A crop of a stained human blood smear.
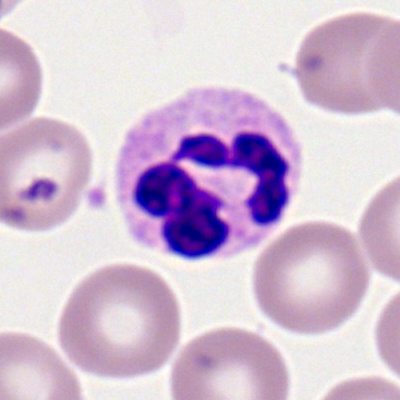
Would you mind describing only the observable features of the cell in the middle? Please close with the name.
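Start with the nucleus: its lobes are arranged in a ring around a paler central area of cytoplasm. The chromatin is dark purple and coarsely clumped. Now follow the cytoplasm outward; there is plenty of it, pale pink-lilac, holding fine, faint lilac granules. Put together, this is a segmented neutrophil.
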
